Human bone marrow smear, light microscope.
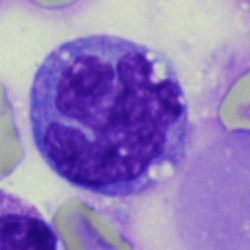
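Monocyte (central cell), stained human bone marrow smear. Nucleus folded into several connected lobes, filling most of the cell. Chromatin dark purple, coarsely clumped. A few small clear vacuoles at the right edge of the cytoplasm.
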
